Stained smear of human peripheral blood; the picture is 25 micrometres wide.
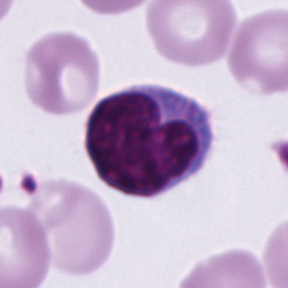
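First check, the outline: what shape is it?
Smooth and roughly round, about 11 micrometres across.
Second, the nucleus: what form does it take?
Bean-like, from a deep notch at its upper right; about 9 micrometres across, it fills about 70% of the cell's area.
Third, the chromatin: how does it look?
Dark purple and clumped, with small paler patches between the clumps; the cytoplasm shows no vacuoles.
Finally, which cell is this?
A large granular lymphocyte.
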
